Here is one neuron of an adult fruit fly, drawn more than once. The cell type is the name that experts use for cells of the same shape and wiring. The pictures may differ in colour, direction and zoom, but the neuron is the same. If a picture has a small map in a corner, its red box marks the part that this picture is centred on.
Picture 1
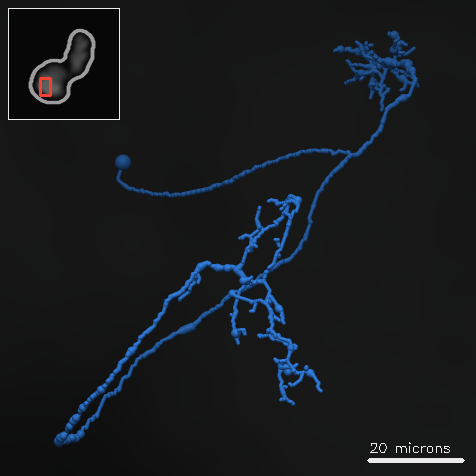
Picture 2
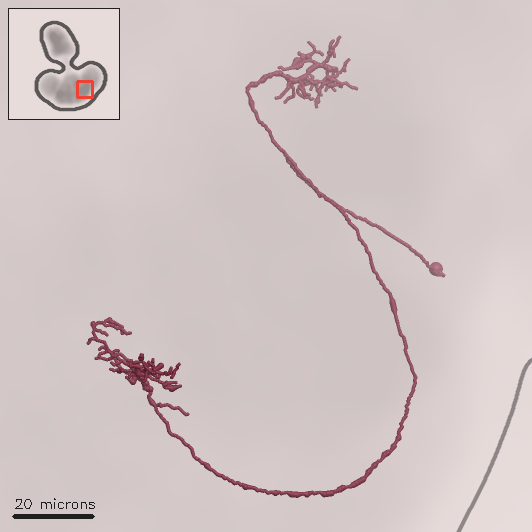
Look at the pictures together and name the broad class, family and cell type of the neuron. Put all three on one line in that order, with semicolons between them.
visual projection neuron; hemilineage VPNd3; LC9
